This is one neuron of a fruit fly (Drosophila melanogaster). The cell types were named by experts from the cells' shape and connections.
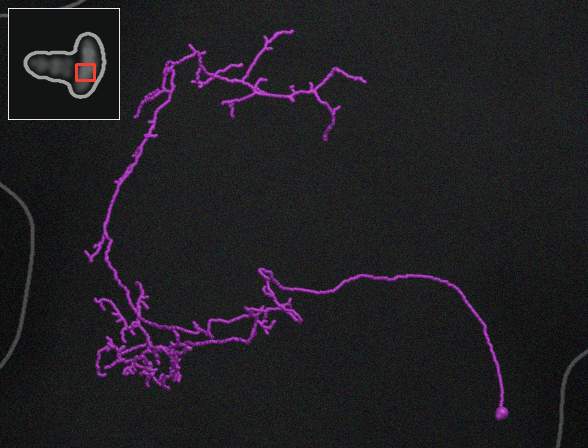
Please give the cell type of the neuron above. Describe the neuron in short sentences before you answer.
The cell body is at the lower right of the picture. Dozens of branch ends can be seen. Its broad class is central-brain intrinsic neuron. Its cell type is PLP026.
